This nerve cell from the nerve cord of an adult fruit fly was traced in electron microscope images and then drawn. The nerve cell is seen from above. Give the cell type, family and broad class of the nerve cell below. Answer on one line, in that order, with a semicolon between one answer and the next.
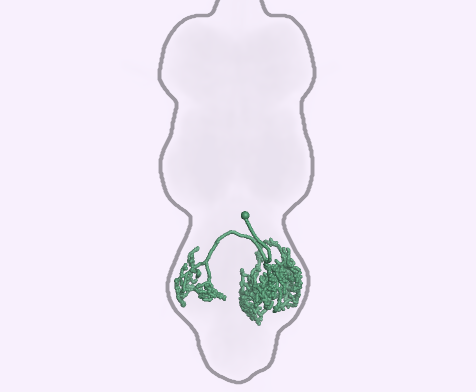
IN19B021; hemilineage 19B; nerve-cord intrinsic neuron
